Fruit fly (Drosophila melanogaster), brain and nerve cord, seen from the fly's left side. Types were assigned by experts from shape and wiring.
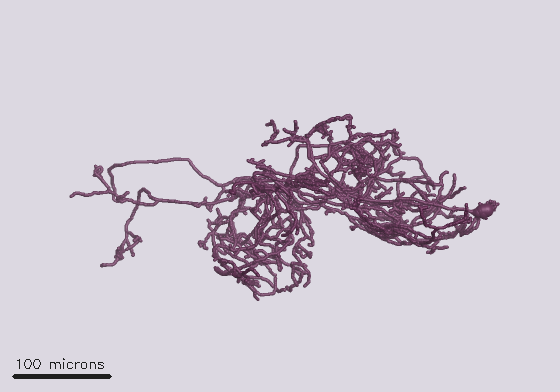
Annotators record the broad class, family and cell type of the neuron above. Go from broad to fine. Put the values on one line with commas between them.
nerve-cord intrinsic neuron, hemilineage 27X, IN27X002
